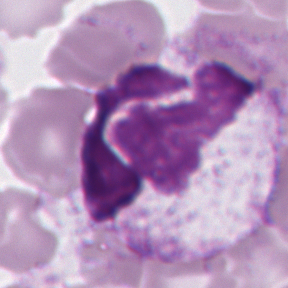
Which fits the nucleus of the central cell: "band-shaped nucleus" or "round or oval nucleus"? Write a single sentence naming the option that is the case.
A nucleus drawn out into a curved band, without separate lobes, is seen in this cell.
